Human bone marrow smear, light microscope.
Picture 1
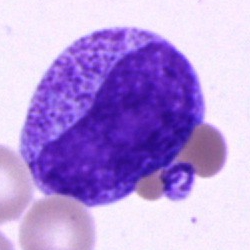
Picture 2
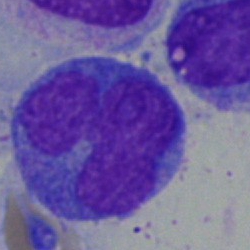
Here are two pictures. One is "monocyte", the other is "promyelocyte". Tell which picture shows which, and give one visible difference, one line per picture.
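In picture 1 we see a promyelocyte: The cytoplasm is packed with numerous purple granules.
In picture 2 we see a monocyte: No distinct granules are seen in the cytoplasm.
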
